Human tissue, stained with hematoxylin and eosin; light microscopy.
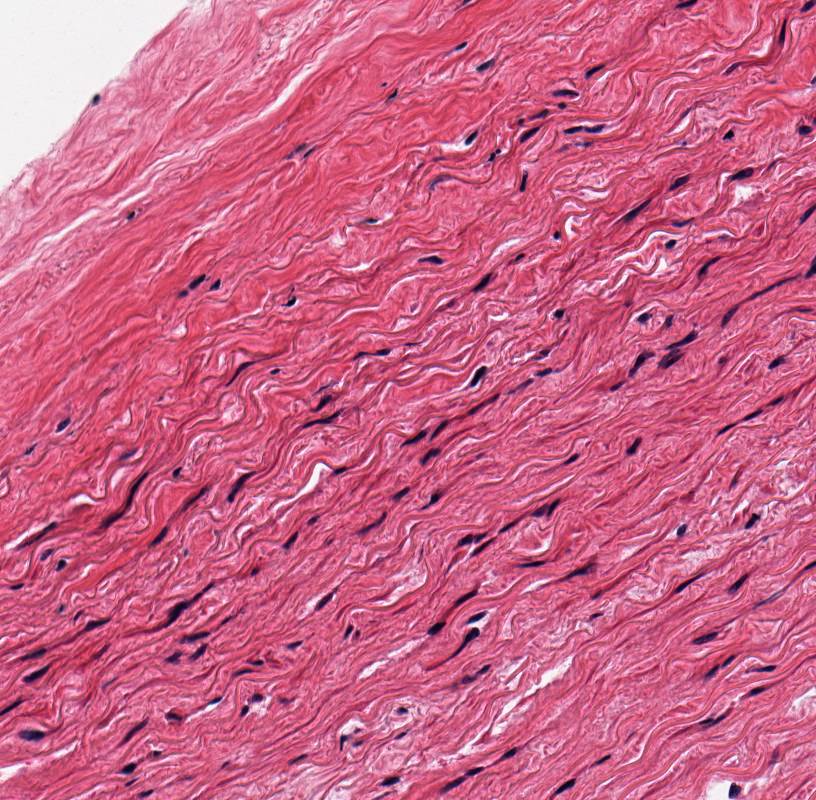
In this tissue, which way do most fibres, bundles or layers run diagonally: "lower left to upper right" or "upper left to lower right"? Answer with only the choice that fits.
Lower left to upper right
